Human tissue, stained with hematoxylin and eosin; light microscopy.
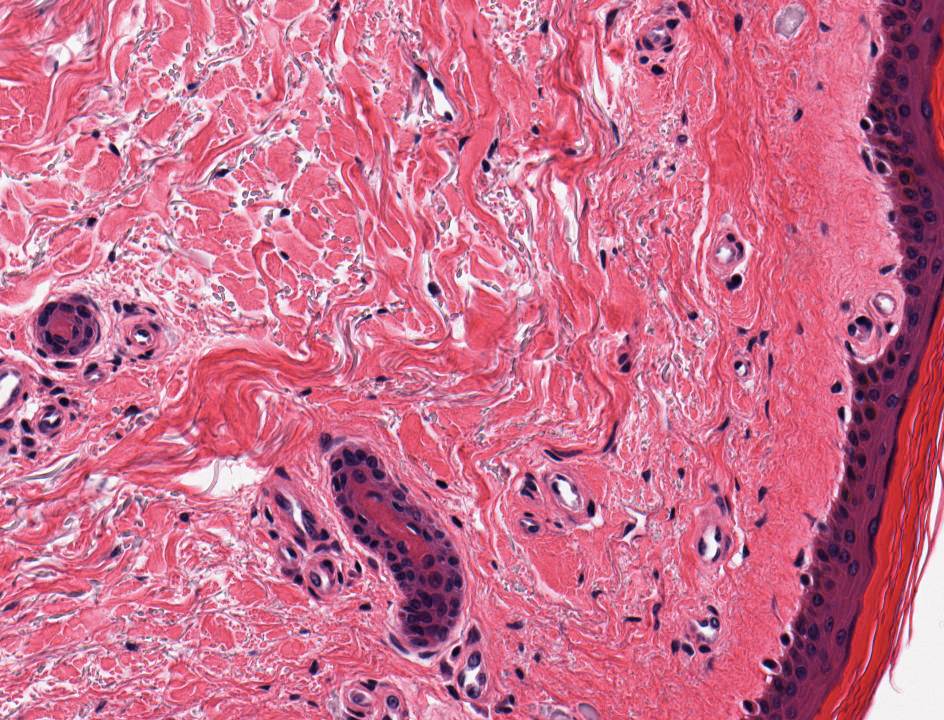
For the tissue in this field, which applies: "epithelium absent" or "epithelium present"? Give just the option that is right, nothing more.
Epithelium present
